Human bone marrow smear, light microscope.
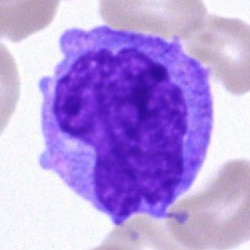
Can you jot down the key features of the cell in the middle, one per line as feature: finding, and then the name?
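Nuclear outline: irregular, folded
Nuclear size: fills most of cell
Chromatin: patchy, darker and lighter areas
Edge: small blunt projections on left
Name: monocyte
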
